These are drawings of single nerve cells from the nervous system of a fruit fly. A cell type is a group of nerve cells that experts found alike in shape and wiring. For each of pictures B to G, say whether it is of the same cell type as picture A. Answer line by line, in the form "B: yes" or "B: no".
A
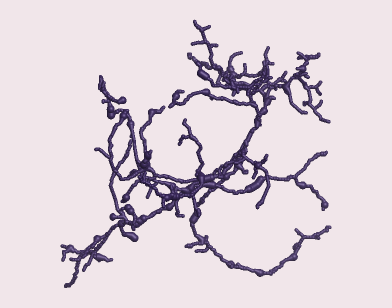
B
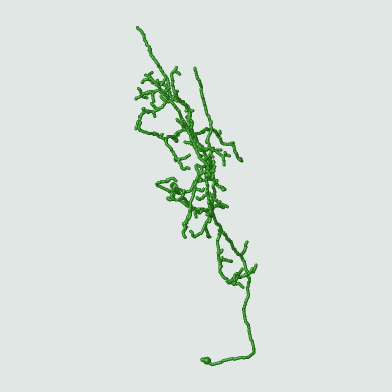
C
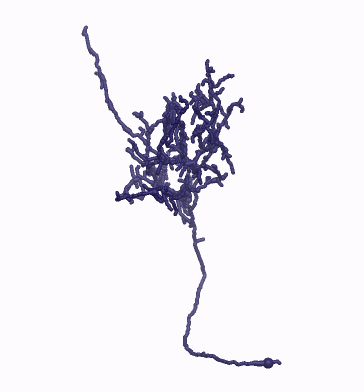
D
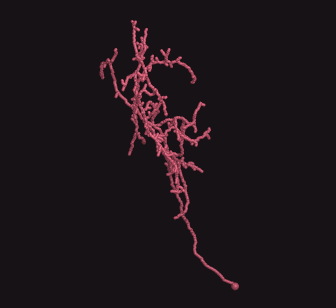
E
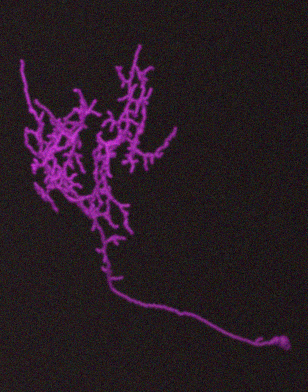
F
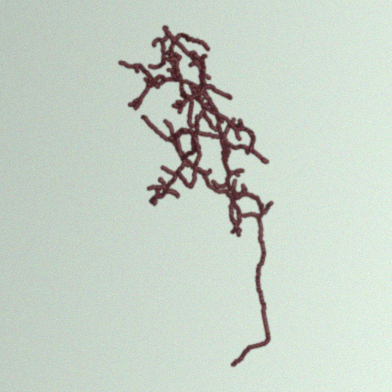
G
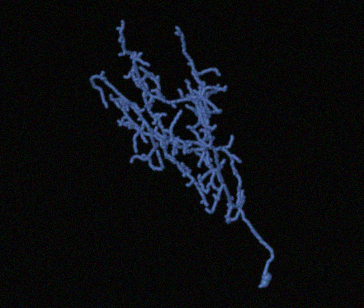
B: yes
C: no
D: yes
E: no
F: yes
G: no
